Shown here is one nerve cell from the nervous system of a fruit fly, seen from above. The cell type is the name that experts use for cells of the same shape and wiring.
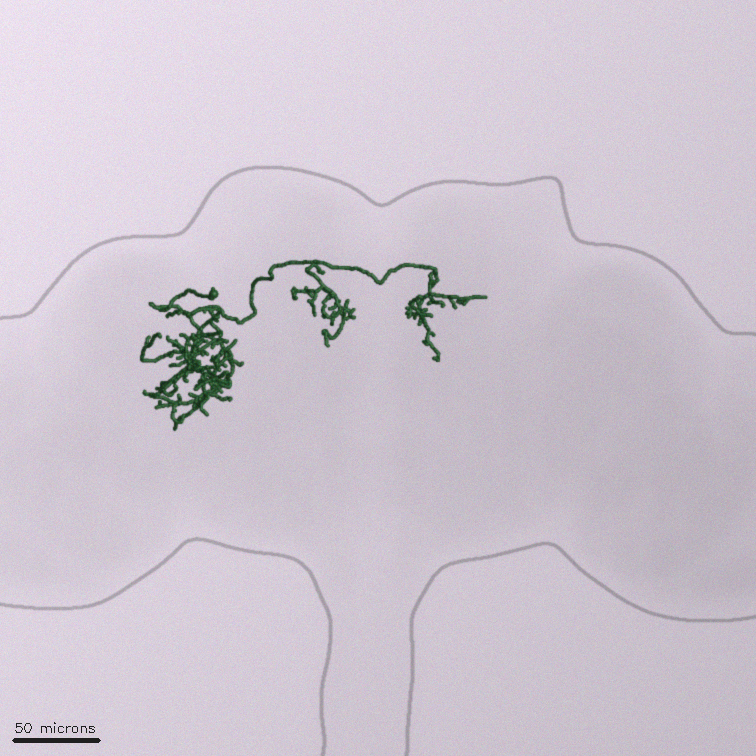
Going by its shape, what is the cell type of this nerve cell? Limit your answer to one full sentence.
This nerve cell is classified under the cell type SLP212_b.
